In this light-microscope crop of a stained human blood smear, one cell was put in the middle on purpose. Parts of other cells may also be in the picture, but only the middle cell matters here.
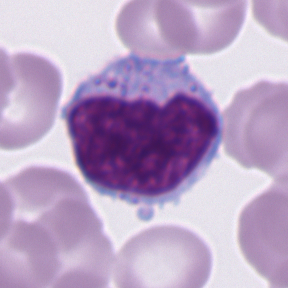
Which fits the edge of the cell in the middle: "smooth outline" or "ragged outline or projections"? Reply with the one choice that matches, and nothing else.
Ragged outline or projections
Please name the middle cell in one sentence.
This crop is built around a lymphocyte at its centre.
